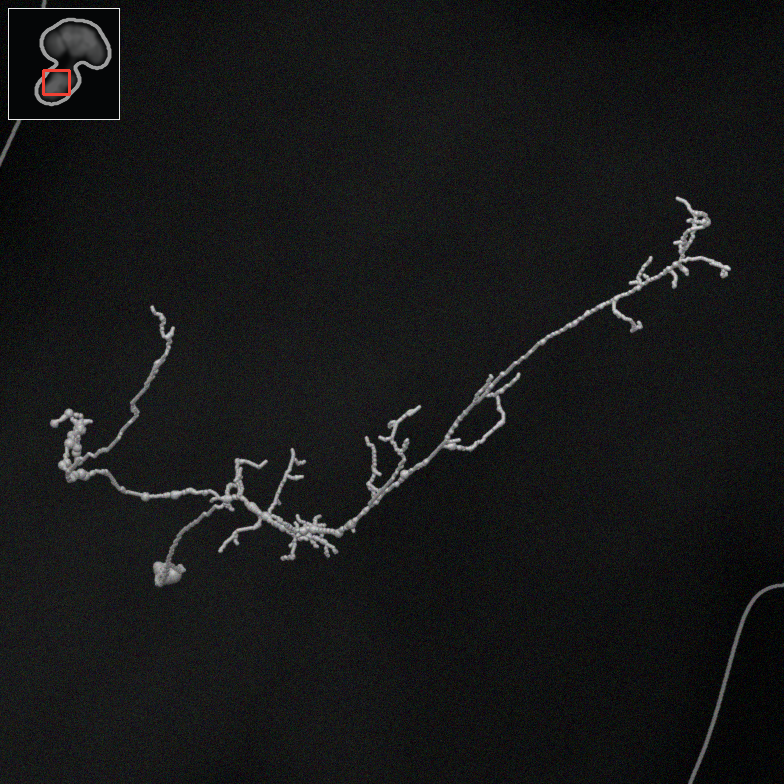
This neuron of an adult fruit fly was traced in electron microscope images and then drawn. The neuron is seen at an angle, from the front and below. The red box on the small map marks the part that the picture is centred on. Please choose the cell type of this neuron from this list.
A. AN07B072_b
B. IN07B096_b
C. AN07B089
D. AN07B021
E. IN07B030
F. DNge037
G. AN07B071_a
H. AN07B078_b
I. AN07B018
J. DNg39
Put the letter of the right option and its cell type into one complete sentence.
The cell identity of the neuron is IN07B096_b, given in option B.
